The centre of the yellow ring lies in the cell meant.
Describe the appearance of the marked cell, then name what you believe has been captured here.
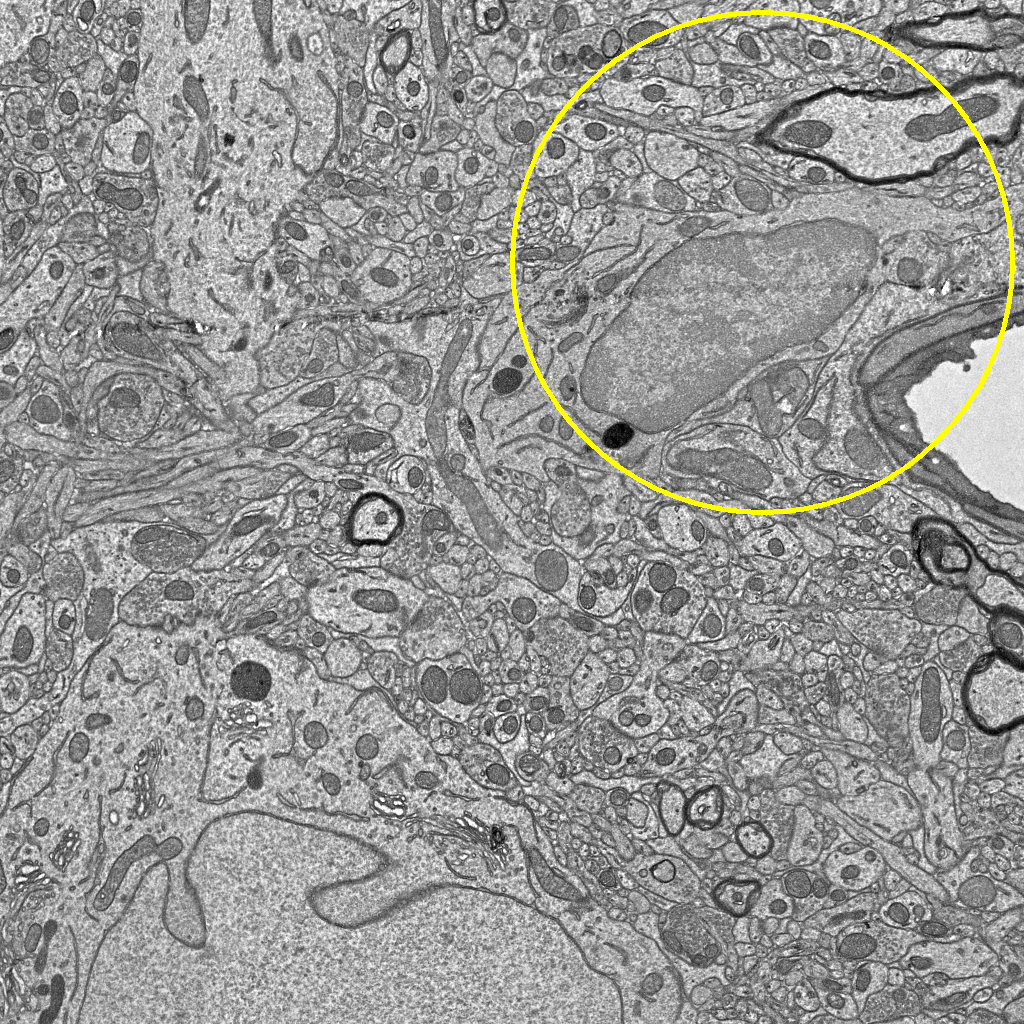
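Nucleus elongated, oval, lying diagonally from lower left to upper right; whole outline inside the ring. Chromatin moderately dense, fairly even; no thick dark rim along the envelope. One round, very dark dense body just beyond the lower left end of the nucleus. Cell: microglial cell.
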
